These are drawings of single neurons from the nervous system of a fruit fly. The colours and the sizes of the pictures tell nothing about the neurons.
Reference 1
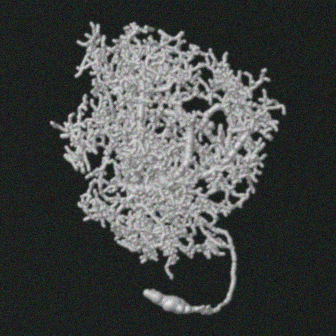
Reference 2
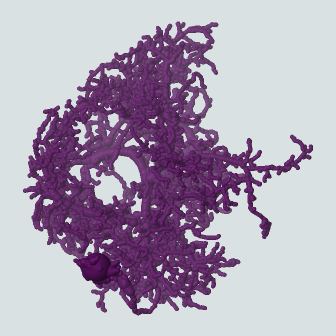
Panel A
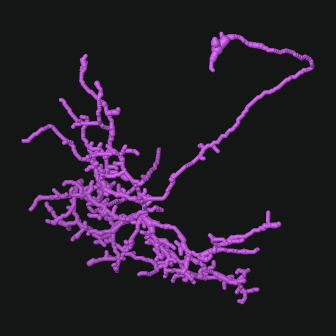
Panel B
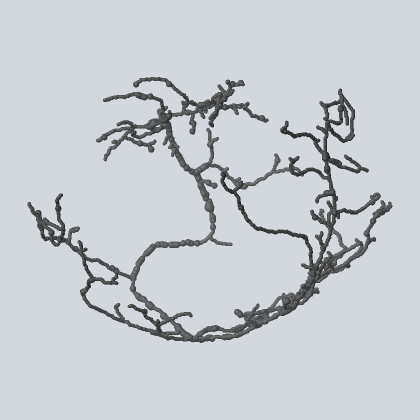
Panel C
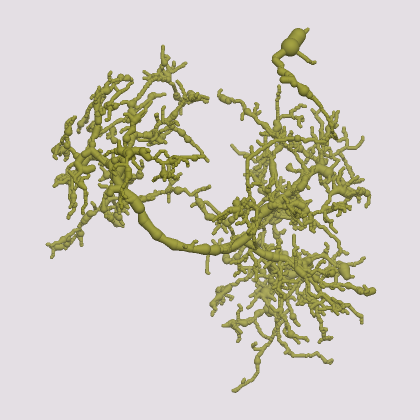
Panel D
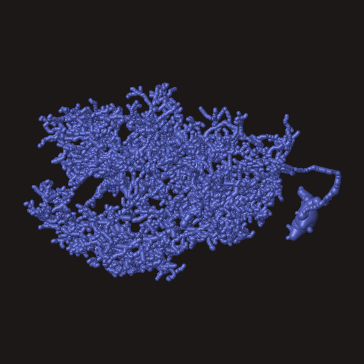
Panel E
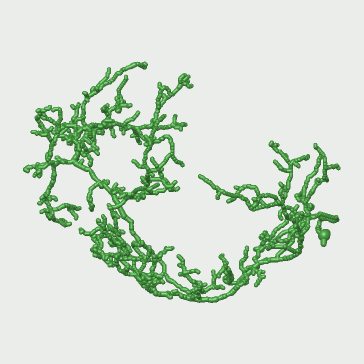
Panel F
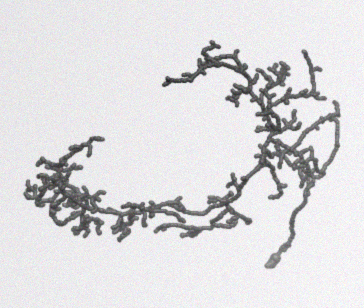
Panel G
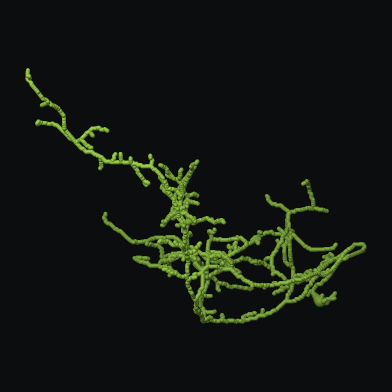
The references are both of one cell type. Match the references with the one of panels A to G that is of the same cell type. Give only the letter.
D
